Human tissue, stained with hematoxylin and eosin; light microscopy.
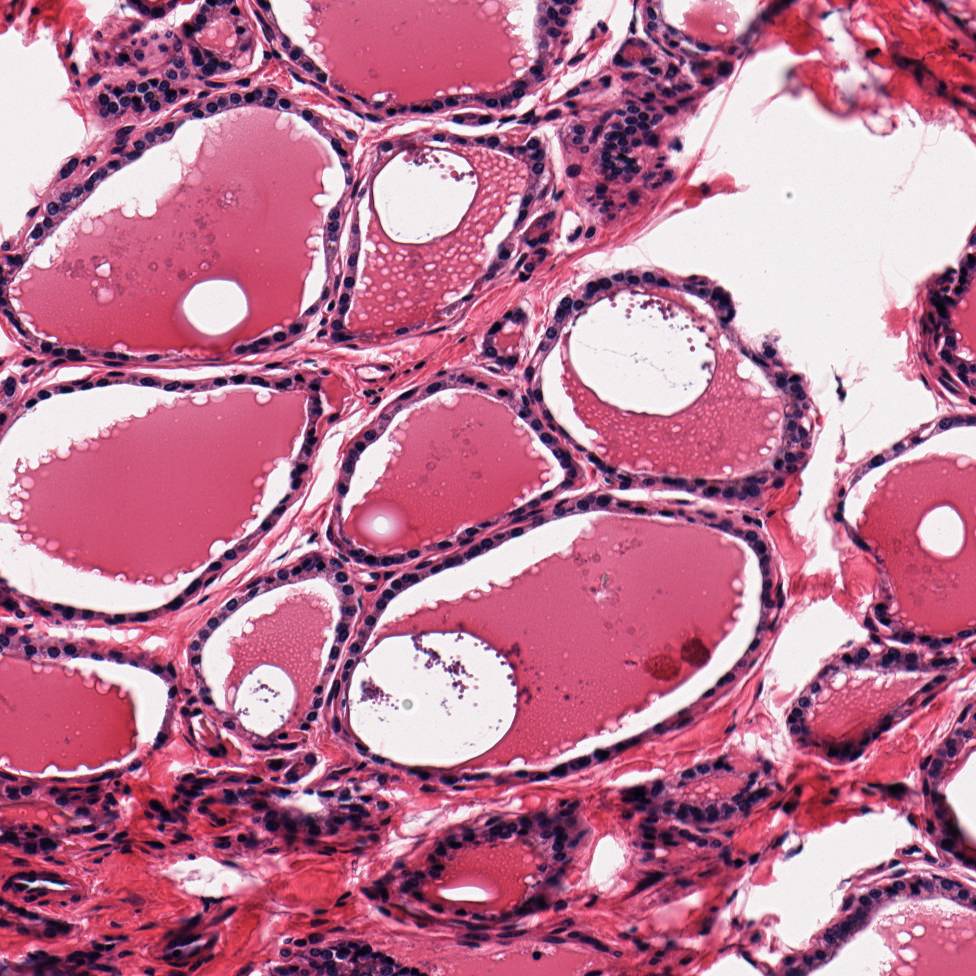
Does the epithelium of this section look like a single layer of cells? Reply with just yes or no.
Yes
